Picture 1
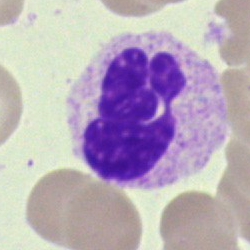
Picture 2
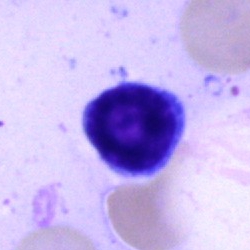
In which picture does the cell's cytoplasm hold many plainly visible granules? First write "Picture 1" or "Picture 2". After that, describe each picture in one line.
Picture 1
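Picture 1: Fine small lilac granules are scattered evenly through the cytoplasm.
Picture 2: No granules can be seen in the cytoplasm.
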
